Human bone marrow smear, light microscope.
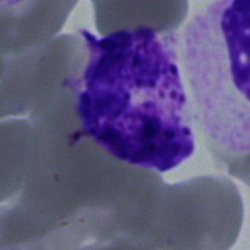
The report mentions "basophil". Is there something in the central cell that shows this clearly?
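Basophil: coarse dark purple granules lie scattered over the entire cell.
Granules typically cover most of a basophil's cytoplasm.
Here the granules conceal the nucleus, and its outline cannot be traced.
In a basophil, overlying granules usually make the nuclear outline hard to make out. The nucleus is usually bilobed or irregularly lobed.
That lobing cannot be checked in this cell, since the outline is hidden. Also present: small pointed tags projecting from the left side, and a small pale spot near the middle.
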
